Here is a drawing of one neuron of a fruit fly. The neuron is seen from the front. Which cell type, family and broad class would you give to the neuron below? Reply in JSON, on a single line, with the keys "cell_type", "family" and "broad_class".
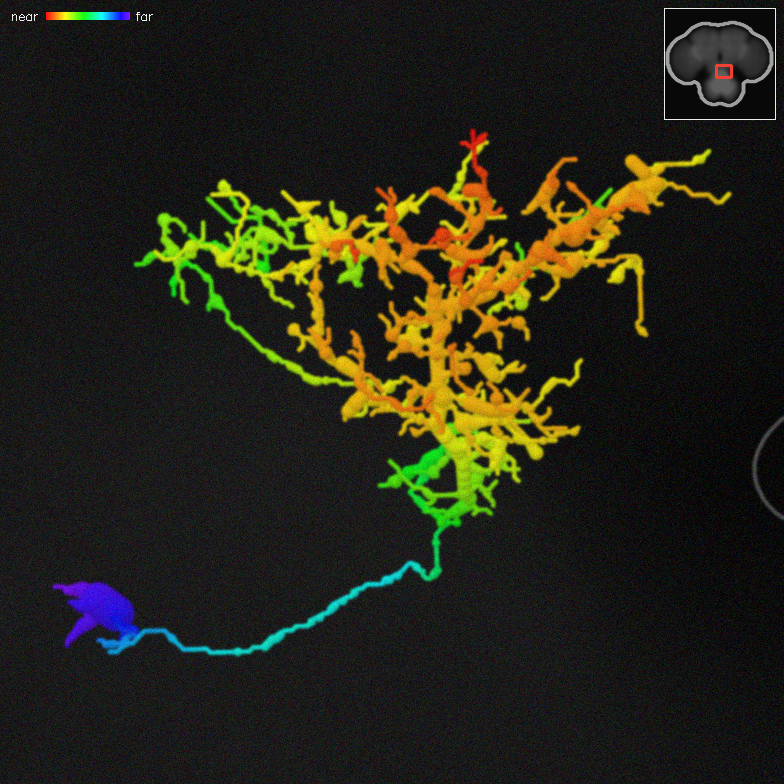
{"cell_type": "GNG223", "family": "hemilineage 13B", "broad_class": "central-brain intrinsic neuron"}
